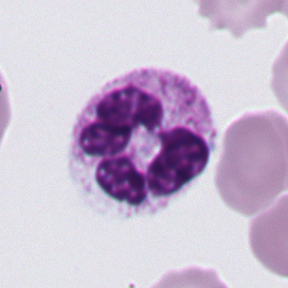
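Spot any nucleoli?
No, none are visible in the nucleus.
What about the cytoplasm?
Pale pink, and filled with fine lilac granules.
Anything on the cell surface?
No projections at all.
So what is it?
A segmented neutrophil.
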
